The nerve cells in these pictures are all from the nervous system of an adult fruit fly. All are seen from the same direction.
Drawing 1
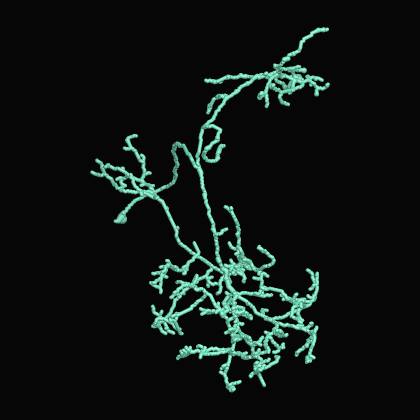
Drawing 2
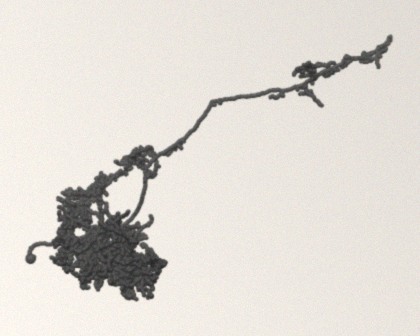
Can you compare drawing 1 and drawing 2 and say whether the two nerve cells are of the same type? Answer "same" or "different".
different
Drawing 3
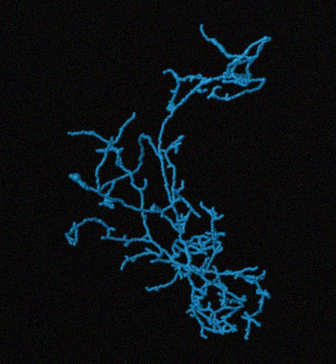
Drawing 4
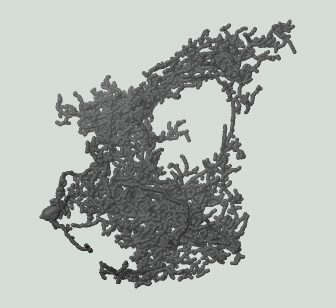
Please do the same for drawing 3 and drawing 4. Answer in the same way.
different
